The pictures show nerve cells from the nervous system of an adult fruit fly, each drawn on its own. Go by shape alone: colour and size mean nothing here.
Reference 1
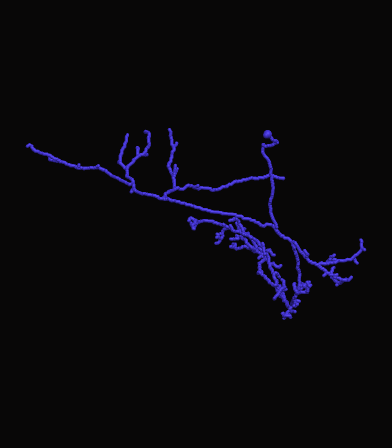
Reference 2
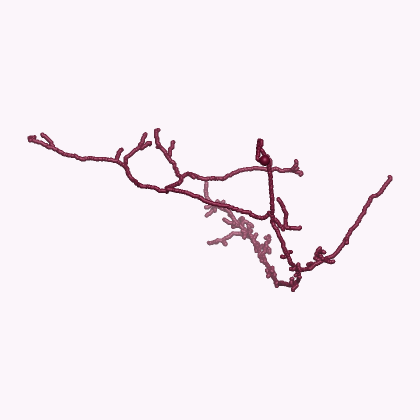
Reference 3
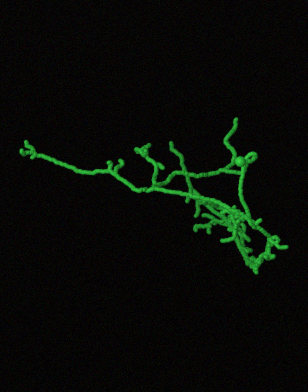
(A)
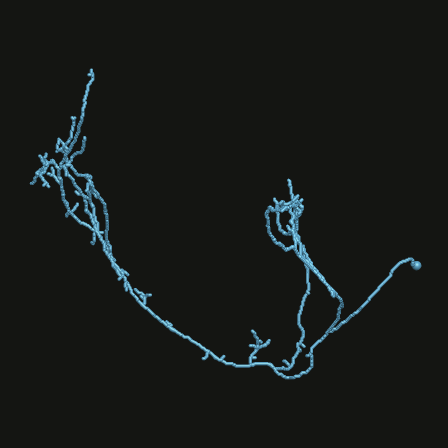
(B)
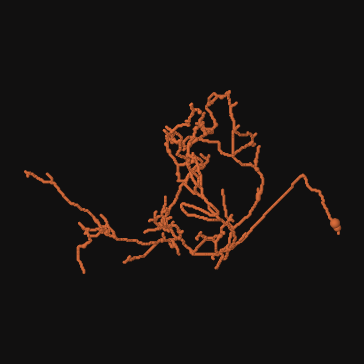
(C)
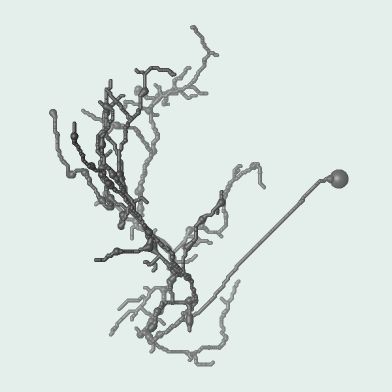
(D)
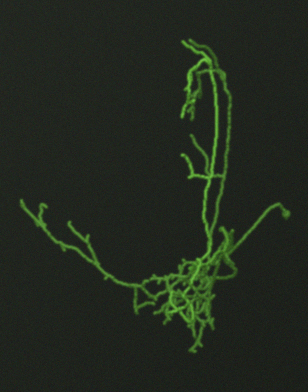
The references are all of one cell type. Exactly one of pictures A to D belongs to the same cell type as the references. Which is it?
A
